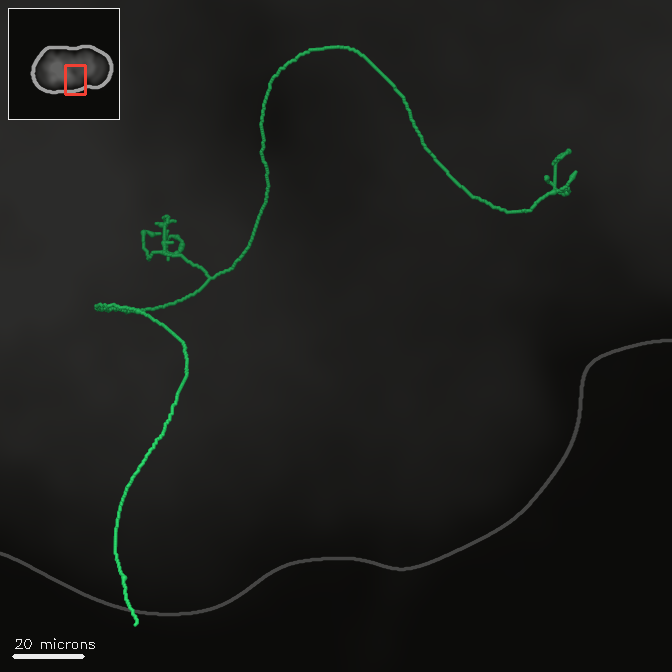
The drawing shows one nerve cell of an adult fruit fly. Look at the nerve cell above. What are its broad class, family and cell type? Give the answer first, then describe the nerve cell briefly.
This is a sensory neuron entering the brain. The name of its family is class olfactory. Its cell type is ORN_VC2. No cell body is drawn. By the scale bar it is about 170 microns tall in this view. It has a dozen or fewer branch ends.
